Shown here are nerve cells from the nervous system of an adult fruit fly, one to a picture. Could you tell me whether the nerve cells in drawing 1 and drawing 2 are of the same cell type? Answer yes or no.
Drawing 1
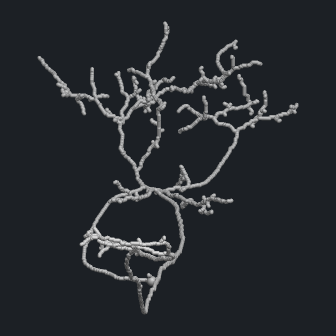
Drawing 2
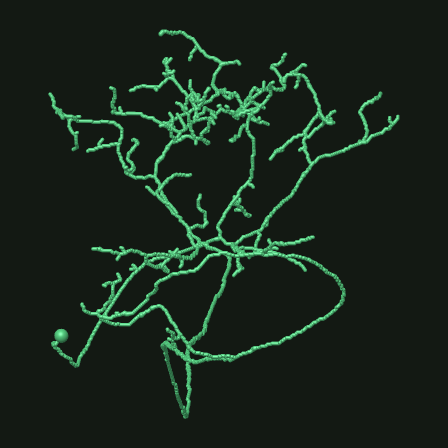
yes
